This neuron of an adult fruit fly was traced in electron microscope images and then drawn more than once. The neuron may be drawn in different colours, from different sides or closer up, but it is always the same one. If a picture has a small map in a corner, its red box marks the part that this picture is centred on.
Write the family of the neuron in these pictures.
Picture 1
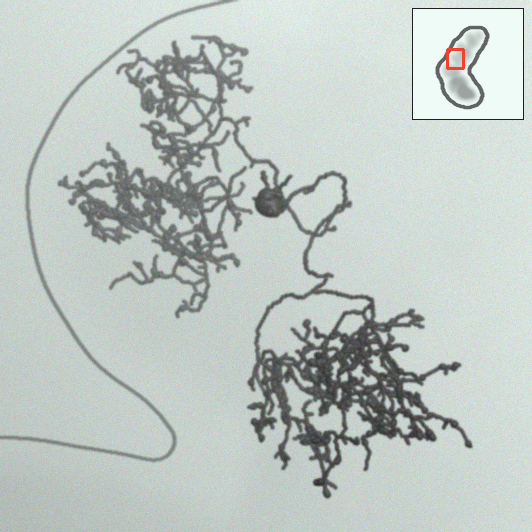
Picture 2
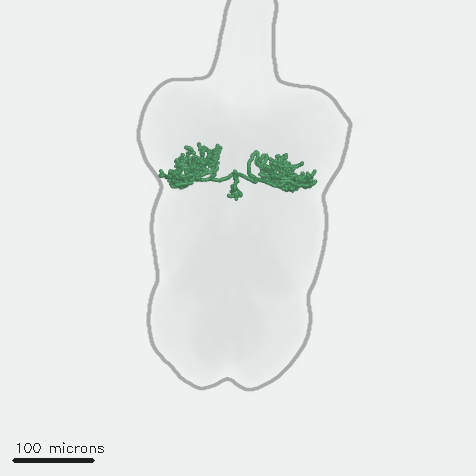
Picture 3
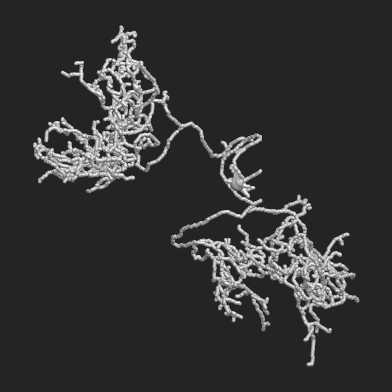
hemilineage 00A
